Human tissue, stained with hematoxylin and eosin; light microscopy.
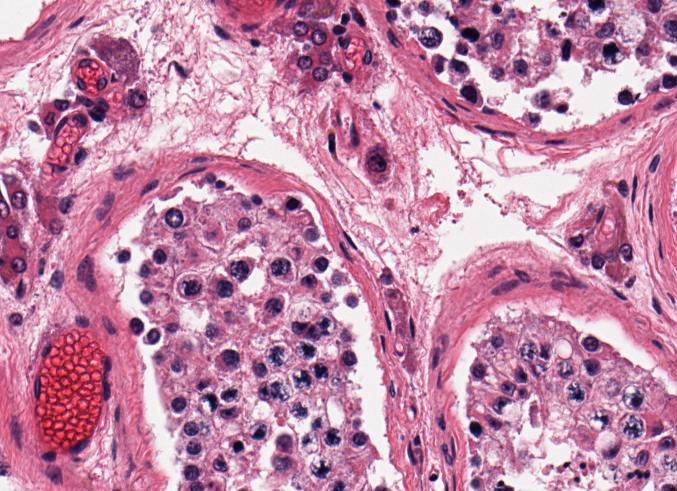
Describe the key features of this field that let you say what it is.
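Seminiferous tubule, cut in three profiles at the lower centre, lower right and upper right, is what you are mainly seeing, with interstitial tissue between them. Inside, many loosely packed rounded germ cells have large round nuclei, some with coarse clumped chromatin.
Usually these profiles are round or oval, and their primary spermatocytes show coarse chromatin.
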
